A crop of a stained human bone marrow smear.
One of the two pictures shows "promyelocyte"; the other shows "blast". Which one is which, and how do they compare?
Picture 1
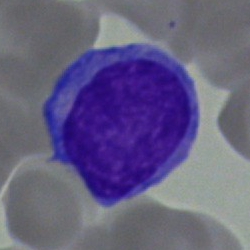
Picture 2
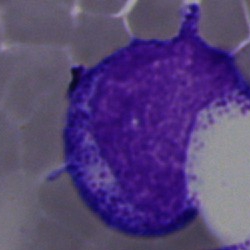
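Picture 1: blast. Picture 2: promyelocyte. Outline: blast roughly round, edge slightly uneven and bumpy; promyelocyte irregular, with a rounded concave bite out of its right side. A round, pale whitish area lies against the promyelocyte's lower right, filling the bite. Projections on the promyelocyte: a short knob on the top edge, a thin thread from the lower left edge. Blast nucleus fills most of the cell; blue cytoplasm forms only a thin rim, widest at upper left.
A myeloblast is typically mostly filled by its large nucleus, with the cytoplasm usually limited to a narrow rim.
Blast chromatin dark purple, fairly dense, faintly mottled. Granules: none visible in the blast; in the promyelocyte, discrete dark purple granules along the lower left margin and scattered purple granules lining the edge beside the pale area.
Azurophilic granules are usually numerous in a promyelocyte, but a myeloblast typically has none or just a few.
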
